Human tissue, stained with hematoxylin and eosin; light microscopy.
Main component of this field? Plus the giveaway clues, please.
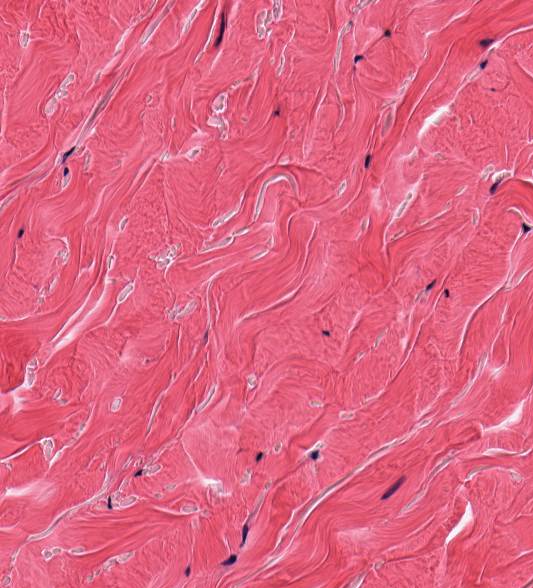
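Dermis is the answer, on two checks. First, densely packed, deeply eosinophilic collagen bundles fill the whole field.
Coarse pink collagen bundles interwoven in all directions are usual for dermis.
Second, the nuclei are small, dark, slender spindles consistent with fibroblasts, sparse and widely separated by collagen.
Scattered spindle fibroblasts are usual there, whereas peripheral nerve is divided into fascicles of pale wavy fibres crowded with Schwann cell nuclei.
No epithelium is present anywhere in the field.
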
